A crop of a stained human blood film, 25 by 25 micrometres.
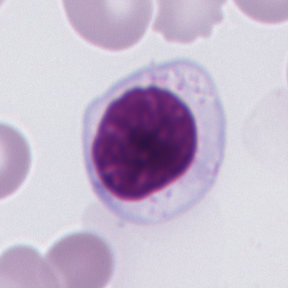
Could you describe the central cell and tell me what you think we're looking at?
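Small purple granules scattered in the cytoplasm, most in its upper part. Cytoplasm pale greyish-blue. Nucleus round to oval, not lobed. Outline round to slightly oval, smooth. Cell type: large granular lymphocyte.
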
